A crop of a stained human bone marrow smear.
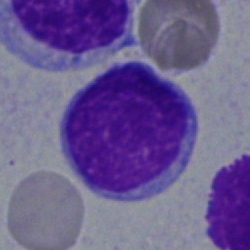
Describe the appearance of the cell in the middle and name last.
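Its outline is round. The chromatin is finely stippled and lacks coarse dark clumps. Cytoplasm forms only a thin rim around the nucleus, and no granules are visible within it. The cell is a lymphocyte.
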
